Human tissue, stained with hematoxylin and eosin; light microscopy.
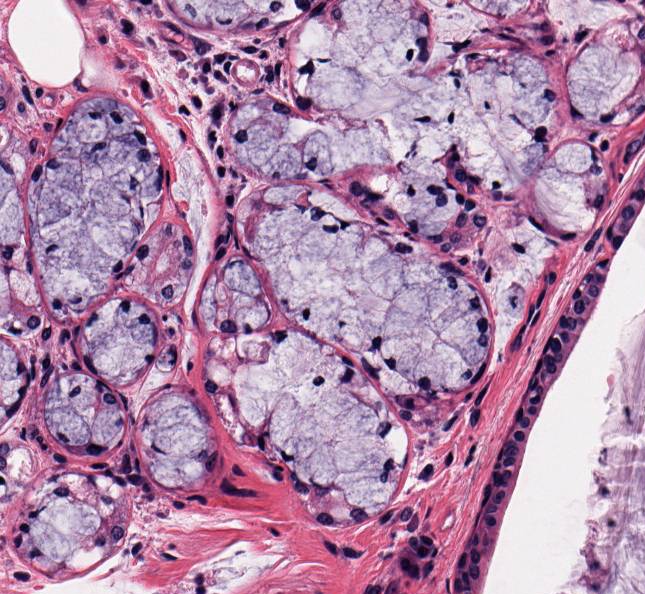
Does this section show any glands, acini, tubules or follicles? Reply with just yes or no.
Yes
